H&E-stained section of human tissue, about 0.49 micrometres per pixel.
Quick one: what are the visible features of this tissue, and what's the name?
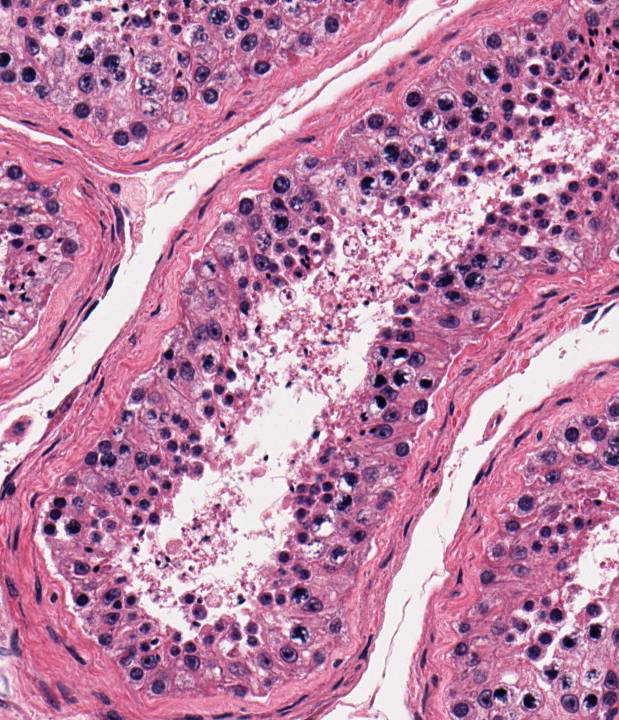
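Each tubule lined by thick, many-layered epithelium of crowded round-nucleated cells. Middle layers: many cells with large round nuclei, coarse clumped dark chromatin. Small, dense, very dark nuclei mainly toward the luminal side. Thick pink fibrous wall rings each tubule, its flattened elongated nuclei parallel to the tubule outline. Tissue: testis.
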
